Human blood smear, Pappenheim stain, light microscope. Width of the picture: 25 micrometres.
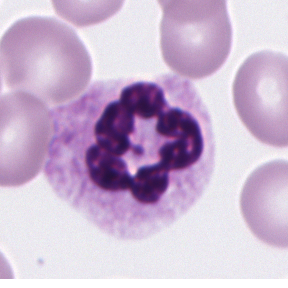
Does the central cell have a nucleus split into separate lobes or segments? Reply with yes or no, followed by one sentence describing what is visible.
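Yes. The nucleus is made of several lobes joined in a closed ring.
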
